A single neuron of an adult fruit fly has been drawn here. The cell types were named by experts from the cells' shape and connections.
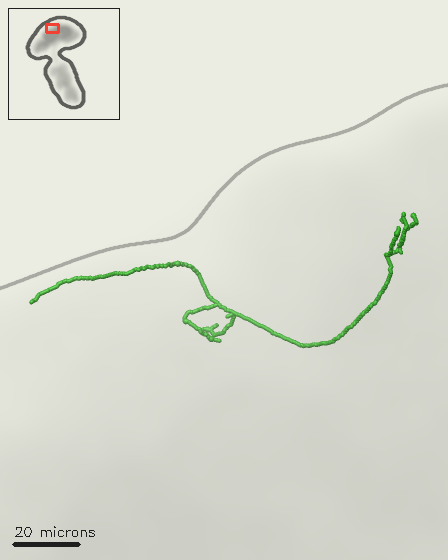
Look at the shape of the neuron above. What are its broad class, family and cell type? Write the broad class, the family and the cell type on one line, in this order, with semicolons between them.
sensory neuron entering the brain; class olfactory; ORN_DM3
